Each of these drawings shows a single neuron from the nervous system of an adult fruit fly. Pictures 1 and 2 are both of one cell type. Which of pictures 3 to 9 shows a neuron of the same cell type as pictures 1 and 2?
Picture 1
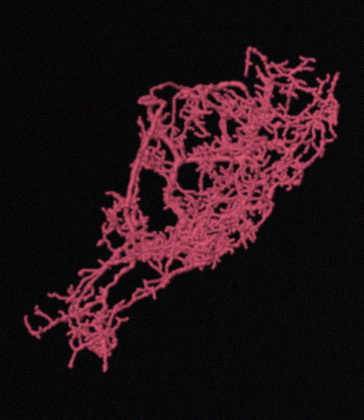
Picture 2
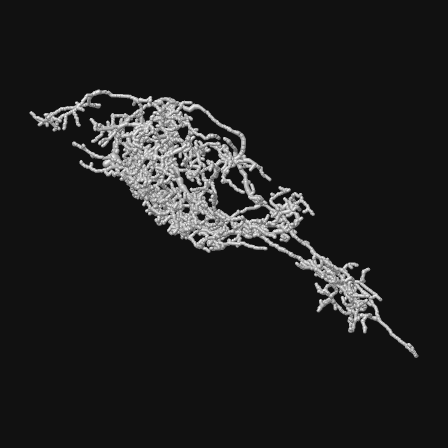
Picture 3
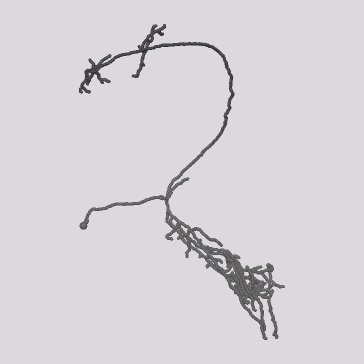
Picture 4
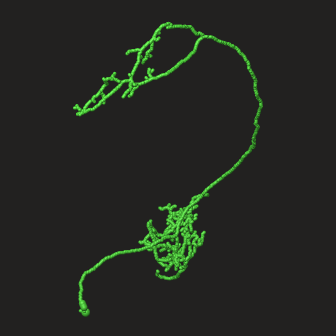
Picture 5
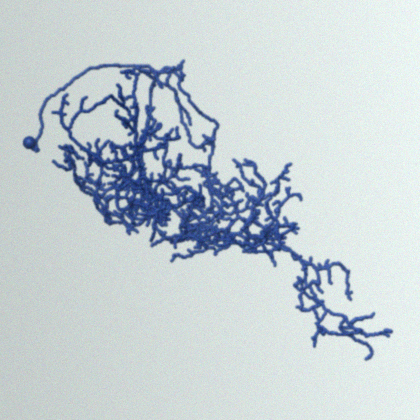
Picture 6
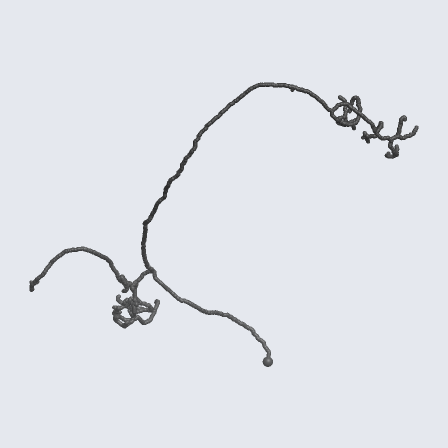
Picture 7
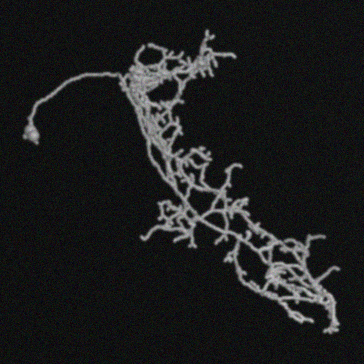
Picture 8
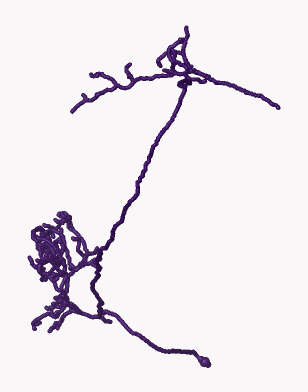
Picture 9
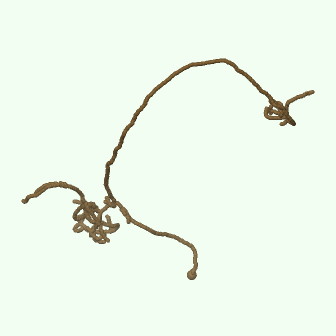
Picture 5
